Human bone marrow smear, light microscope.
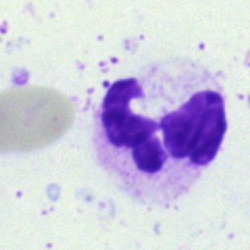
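Segmented neutrophil in a stained bone marrow smear. Its nucleus is divided into three lobes joined by narrow connections, with dense chromatin staining dark purple throughout. The abundant cytoplasm is pale pinkish-lilac and holds fine, faint lilac granules rather than large coarse ones.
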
